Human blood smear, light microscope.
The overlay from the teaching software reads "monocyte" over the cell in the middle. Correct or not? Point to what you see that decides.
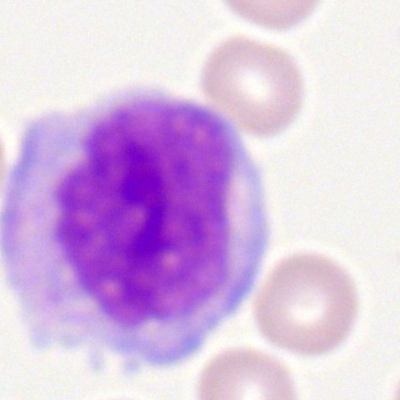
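Start with the nucleus: its outline is irregular and folded, and that goes with monocyte.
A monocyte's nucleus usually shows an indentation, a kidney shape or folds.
Next, the cytoplasm, which is pale greyish-blue and shows no coarse granules; just note that as what we see. Now look at the edge: the outline is irregular and ragged along the bottom, where small blebs project from the cell; note that too. So yes, monocyte fits and lymphocyte does not, with the folded nucleus carrying the answer.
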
